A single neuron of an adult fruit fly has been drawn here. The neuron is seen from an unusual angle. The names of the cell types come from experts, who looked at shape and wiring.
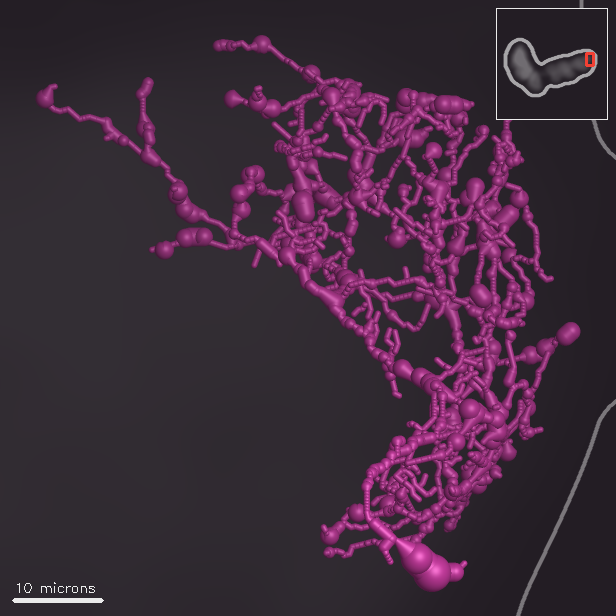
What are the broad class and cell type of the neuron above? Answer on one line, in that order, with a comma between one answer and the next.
nerve-cord intrinsic neuron, INXXX343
